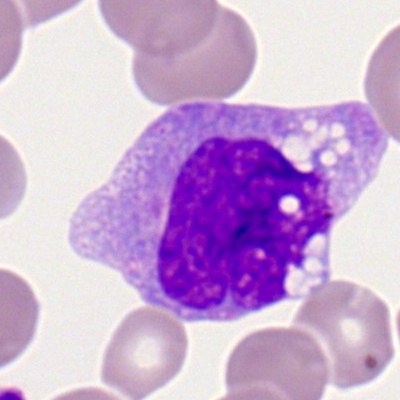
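Monocyte, central cell of a stained blood smear. Outline irregular, with blunt bulges and corners, not a smooth round edge. Nucleus large, irregularly folded, notched at its lower edge. Cytoplasm plentiful, pale grey-blue. Several clear round vacuoles cluster on the right, beside the nucleus.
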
